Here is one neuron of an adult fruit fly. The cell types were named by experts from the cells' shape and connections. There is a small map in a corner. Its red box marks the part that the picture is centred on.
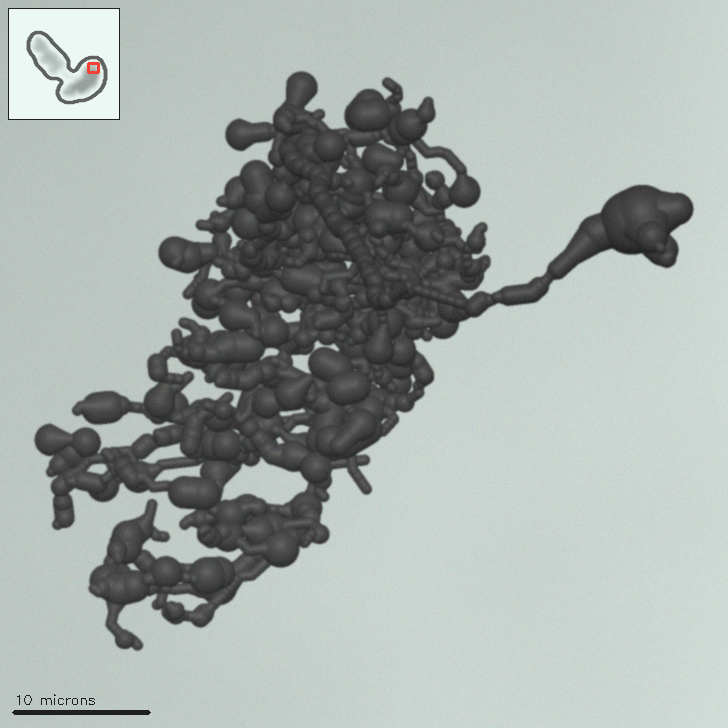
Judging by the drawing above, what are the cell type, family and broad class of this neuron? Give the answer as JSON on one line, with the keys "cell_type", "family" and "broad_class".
{"cell_type": "Pm2a", "family": "Pm", "broad_class": "optic-lobe intrinsic neuron"}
